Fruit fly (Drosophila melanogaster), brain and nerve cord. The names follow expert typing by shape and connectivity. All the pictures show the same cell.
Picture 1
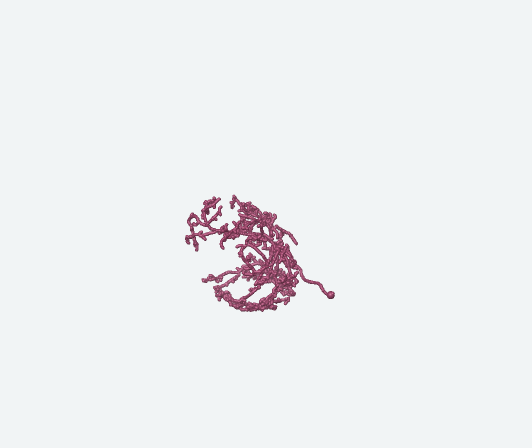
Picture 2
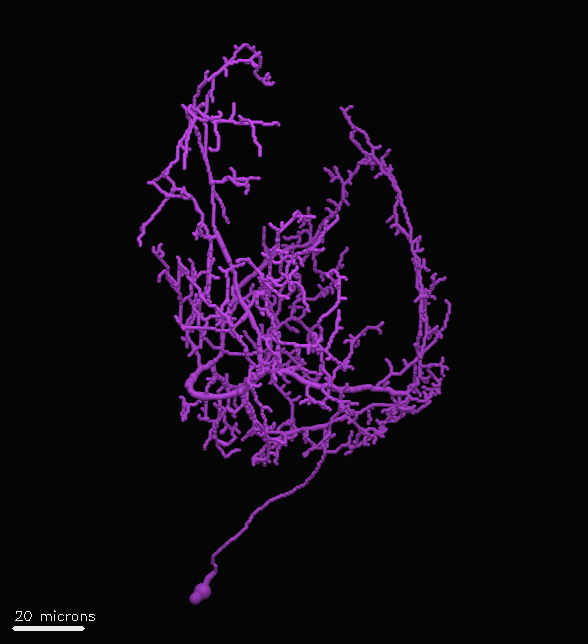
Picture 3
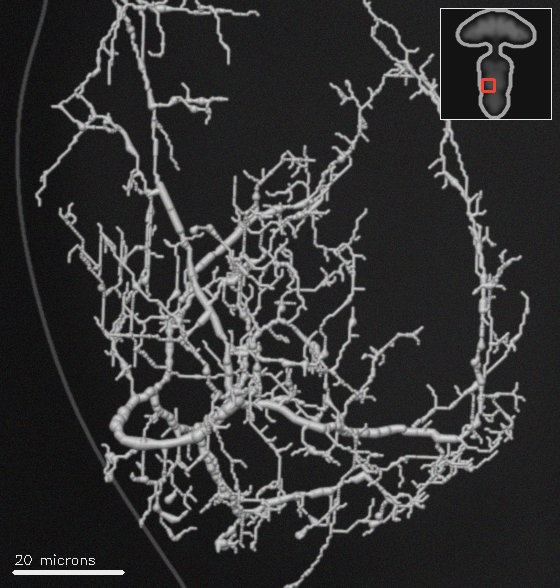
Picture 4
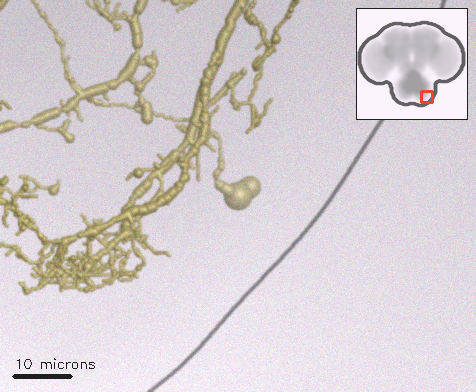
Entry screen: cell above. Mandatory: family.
hemilineage 20A.22A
